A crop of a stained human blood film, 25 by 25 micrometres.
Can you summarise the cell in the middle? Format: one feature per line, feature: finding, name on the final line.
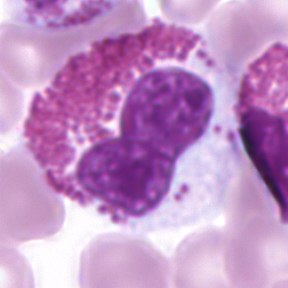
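Nucleus: two lobes
Join: broad waist, not a thin thread
Axis: upper right to lower left
Granules: dense on the left, few in a pale area lower right of the nucleus
So: eosinophil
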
